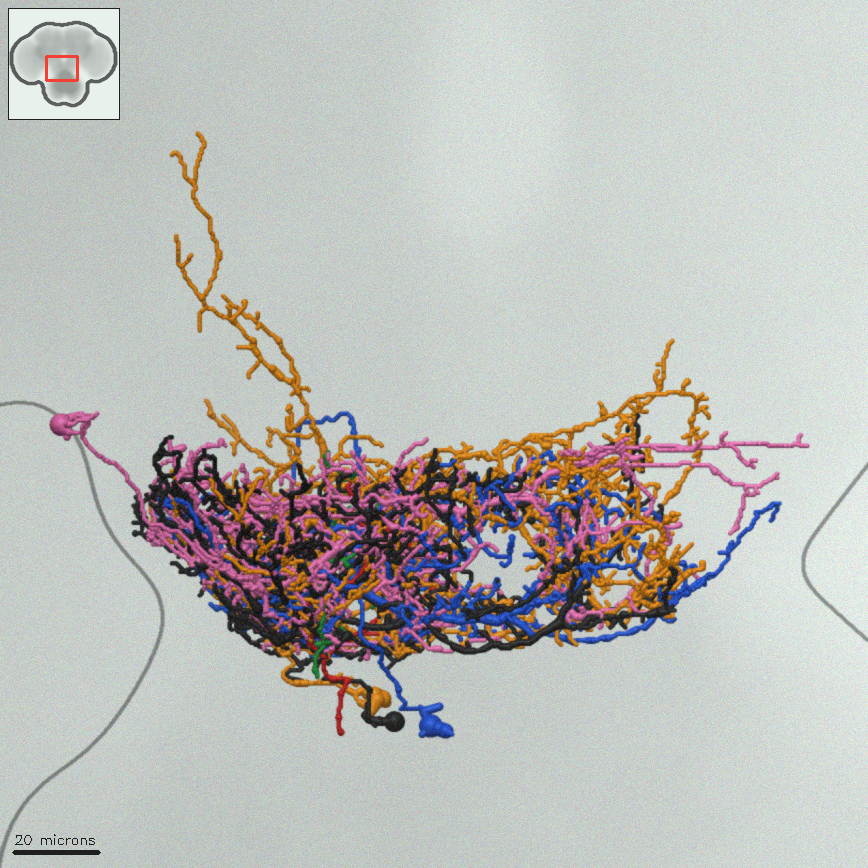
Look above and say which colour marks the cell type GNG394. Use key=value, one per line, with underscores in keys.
colour=black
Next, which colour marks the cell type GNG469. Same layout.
colour=blue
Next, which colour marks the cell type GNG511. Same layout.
colour=orange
